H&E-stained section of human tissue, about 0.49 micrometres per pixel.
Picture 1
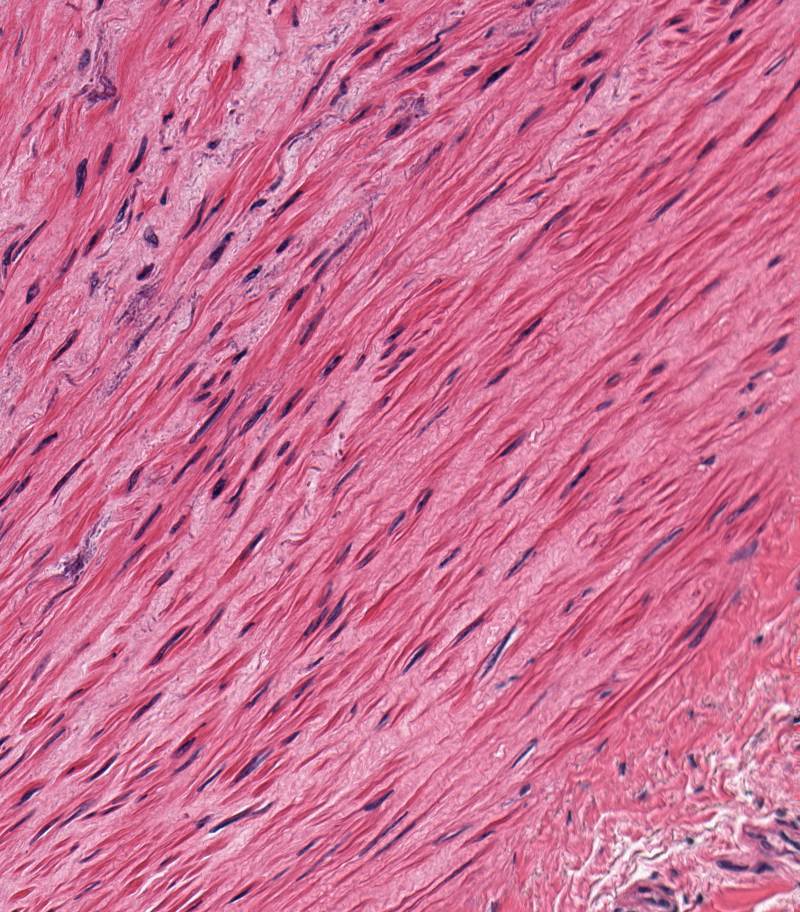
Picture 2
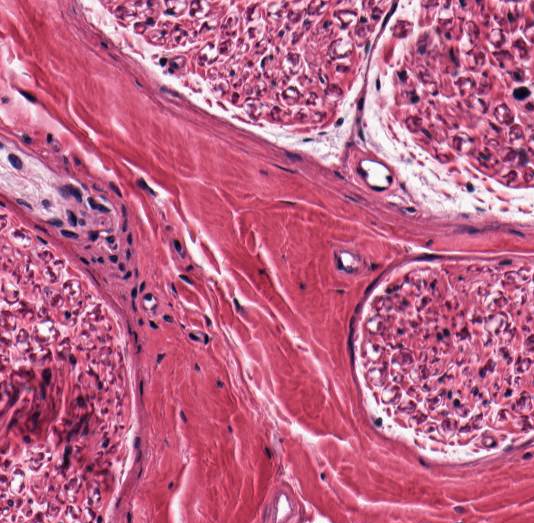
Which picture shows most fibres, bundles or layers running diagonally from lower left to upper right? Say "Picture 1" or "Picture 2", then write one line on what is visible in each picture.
Picture 1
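In picture 1: Spindle cells and fibres run in long parallel streams diagonally across the field from lower left to upper right.
In picture 2: Rounded, sharply bounded compartments of cells lie at the left, top and right of the field, separated by a broad pink band that crosses diagonally from upper left to lower right.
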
